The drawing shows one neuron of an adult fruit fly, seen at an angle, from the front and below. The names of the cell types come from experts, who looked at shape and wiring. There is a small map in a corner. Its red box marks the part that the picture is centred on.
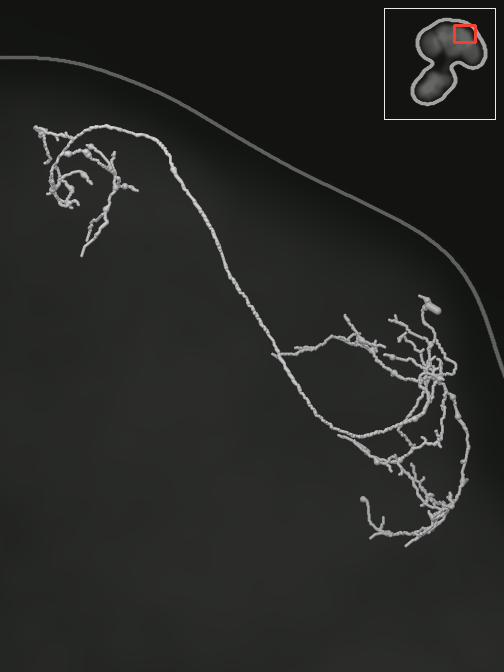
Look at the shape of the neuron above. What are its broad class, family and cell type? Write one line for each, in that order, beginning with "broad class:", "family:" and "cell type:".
broad class: central-brain intrinsic neuron
family: hemilineage LHl2_dorsal
cell type: LHAD1d2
